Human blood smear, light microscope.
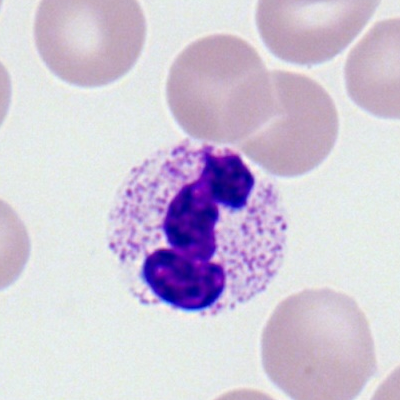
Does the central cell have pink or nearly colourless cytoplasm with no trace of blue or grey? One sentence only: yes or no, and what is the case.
Yes, for this cell, the cytoplasm holds no blue or grey and is pink or nearly colourless.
